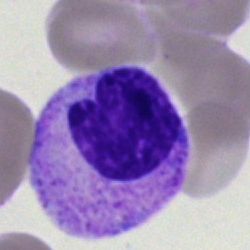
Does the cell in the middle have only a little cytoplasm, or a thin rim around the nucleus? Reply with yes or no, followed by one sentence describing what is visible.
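No. The cytoplasm is plentiful and pale lilac-pink.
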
